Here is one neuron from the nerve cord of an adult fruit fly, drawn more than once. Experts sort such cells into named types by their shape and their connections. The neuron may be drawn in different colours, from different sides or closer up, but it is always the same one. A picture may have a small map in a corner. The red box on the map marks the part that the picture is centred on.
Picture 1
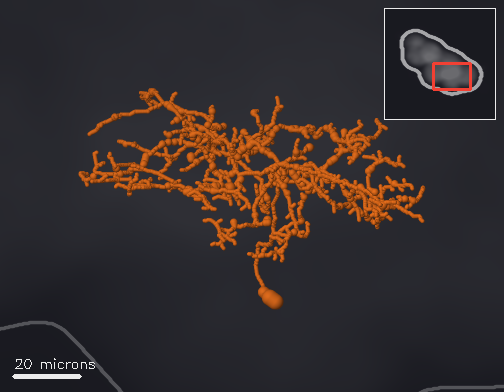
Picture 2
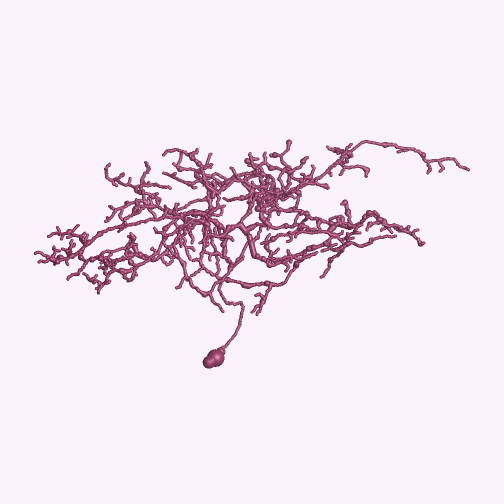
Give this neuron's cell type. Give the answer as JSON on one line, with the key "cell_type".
{"cell_type": "IN00A025"}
